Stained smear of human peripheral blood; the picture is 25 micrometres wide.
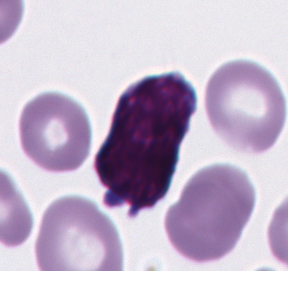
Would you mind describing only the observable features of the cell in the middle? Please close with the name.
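What strikes me is the nucleus, an elongated oblong about 12 by 7 micrometres with blunt, squared-off ends. Its long axis runs from upper right to lower left, and the chromatin looks streaky along that length. Down at the lower end, small bluish knob-like projections stick out from the cell. And it's a myeloblast.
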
